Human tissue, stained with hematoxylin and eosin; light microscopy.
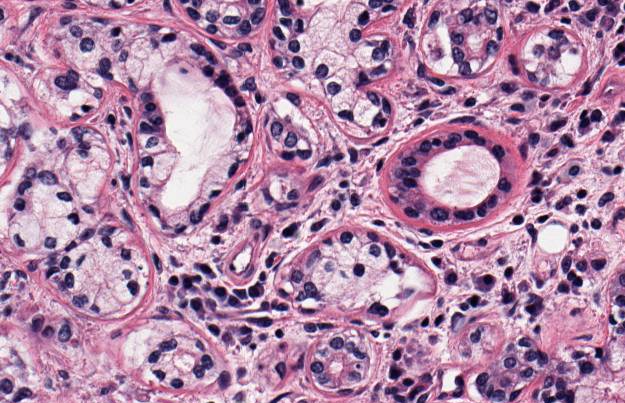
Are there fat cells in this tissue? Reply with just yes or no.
No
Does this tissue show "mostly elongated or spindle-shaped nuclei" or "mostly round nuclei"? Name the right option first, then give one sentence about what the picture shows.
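Mostly round nuclei. The nuclei of the cluster cells are small, round and darkly stained.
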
